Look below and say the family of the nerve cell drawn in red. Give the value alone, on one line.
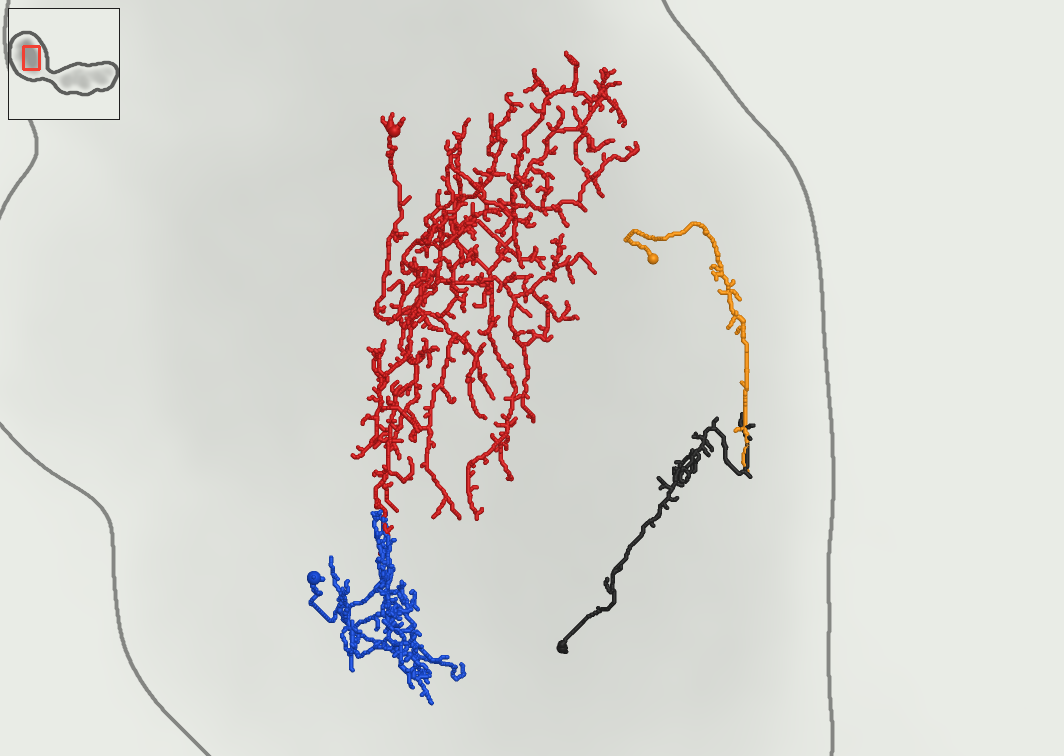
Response: Dm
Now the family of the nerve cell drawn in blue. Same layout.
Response: Lawf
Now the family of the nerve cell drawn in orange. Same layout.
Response: Dm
